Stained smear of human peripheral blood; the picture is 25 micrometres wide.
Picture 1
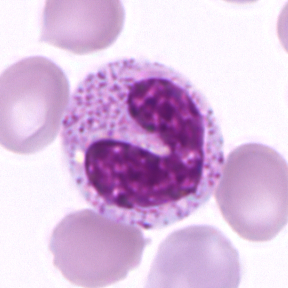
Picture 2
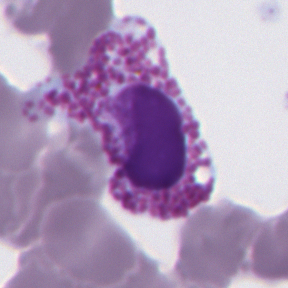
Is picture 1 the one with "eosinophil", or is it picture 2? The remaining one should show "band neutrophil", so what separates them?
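Going by what I see, the band neutrophil is in picture 1 and the eosinophil in picture 2. In the first, the outline is round and smooth, the cell is about 15 micrometres across, and the nucleus fills about 50% of the cell's area. Its chromatin is coarsely clumped, with paler patches between dark clumps, and its pale pinkish-lilac cytoplasm shows no vacuoles. The second cell's border, by contrast, is irregular, with granules loosely scattered at the upper left edge. Its cytoplasm is crowded with many coarse, round, separate reddish-purple granules, and the nucleus lies off-centre, towards the right side.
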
